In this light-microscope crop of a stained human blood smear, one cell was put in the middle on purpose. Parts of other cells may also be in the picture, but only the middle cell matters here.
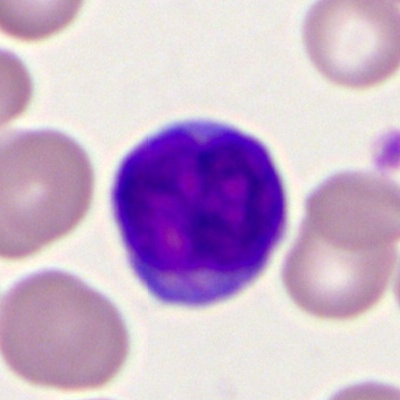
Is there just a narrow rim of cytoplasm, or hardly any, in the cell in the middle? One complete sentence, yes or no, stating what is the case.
Yes, in this cell the cytoplasm is scant.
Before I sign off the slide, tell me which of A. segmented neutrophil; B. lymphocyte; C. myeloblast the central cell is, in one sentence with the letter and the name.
Identified correctly by option C, the cell in the middle is a myeloblast.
